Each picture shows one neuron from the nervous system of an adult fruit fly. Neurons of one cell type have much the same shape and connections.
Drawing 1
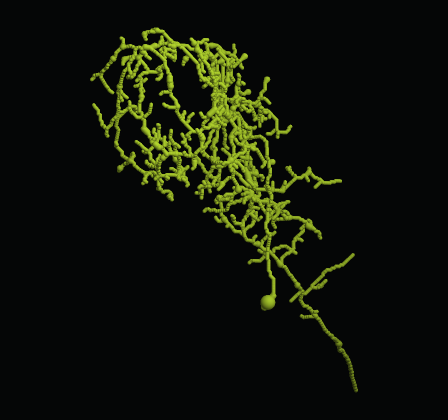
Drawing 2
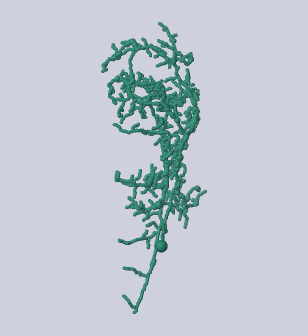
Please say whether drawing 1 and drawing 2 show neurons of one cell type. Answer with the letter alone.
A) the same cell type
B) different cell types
B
